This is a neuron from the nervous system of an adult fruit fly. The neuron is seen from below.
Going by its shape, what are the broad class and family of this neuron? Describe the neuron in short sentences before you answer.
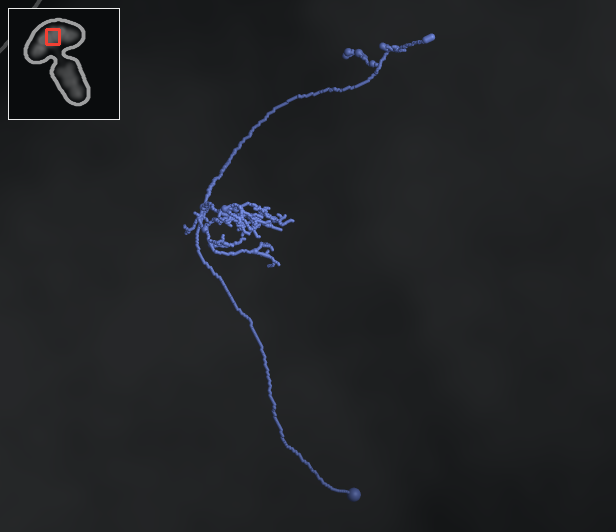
It lies in the brain. The cell body can be seen at the bottom of the picture. Its broad class is central-brain intrinsic neuron. Its family is called class CX.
